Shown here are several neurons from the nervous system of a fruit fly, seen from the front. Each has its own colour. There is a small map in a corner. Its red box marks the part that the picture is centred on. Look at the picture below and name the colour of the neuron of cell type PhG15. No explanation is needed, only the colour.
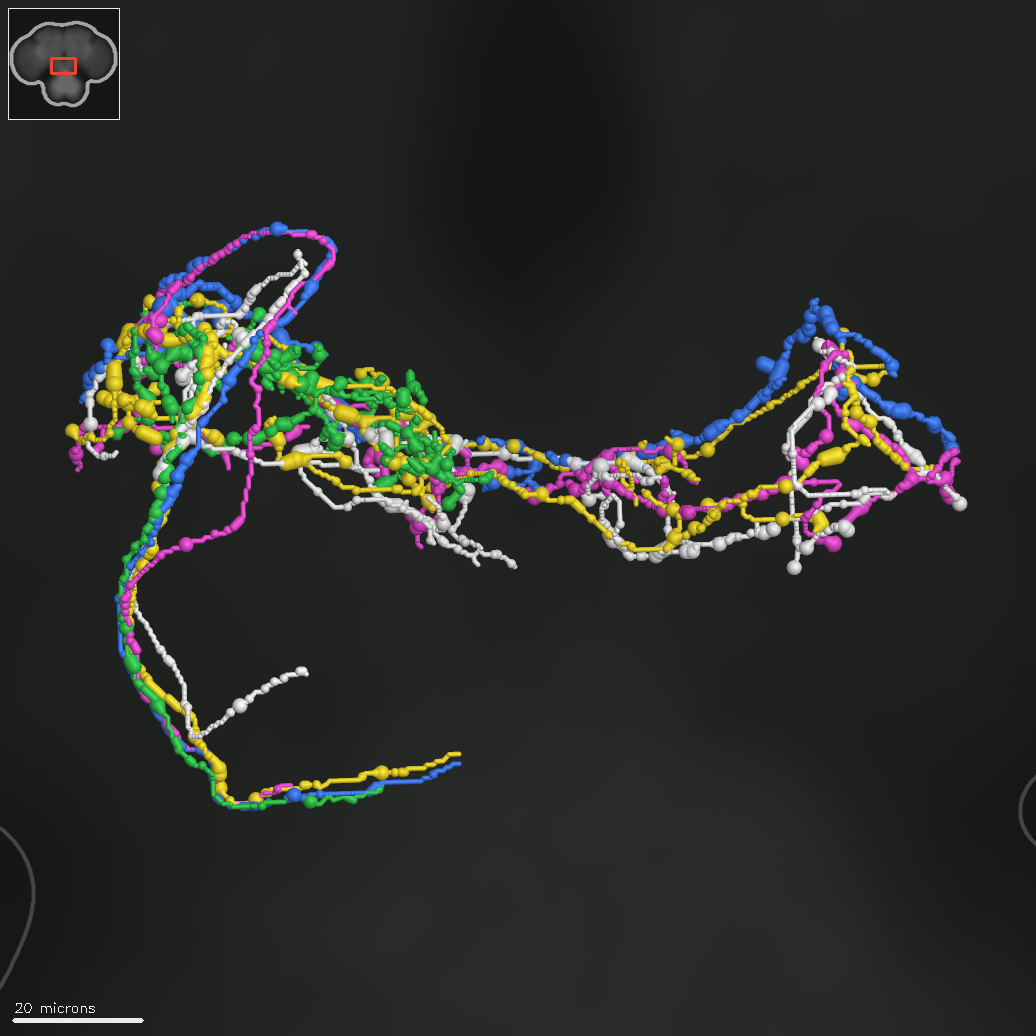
magenta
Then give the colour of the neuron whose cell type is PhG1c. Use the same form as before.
green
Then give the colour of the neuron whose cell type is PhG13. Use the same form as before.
blue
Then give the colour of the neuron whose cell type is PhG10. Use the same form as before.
yellow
